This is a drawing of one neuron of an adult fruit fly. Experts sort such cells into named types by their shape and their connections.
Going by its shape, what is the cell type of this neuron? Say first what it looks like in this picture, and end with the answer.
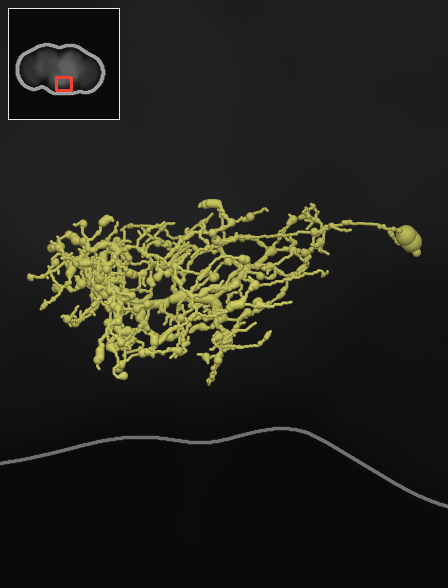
Dozens of branch ends can be seen. As drawn here it is wider than it is tall. Its broad class is central-brain intrinsic neuron. It is of cell type GNG248.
